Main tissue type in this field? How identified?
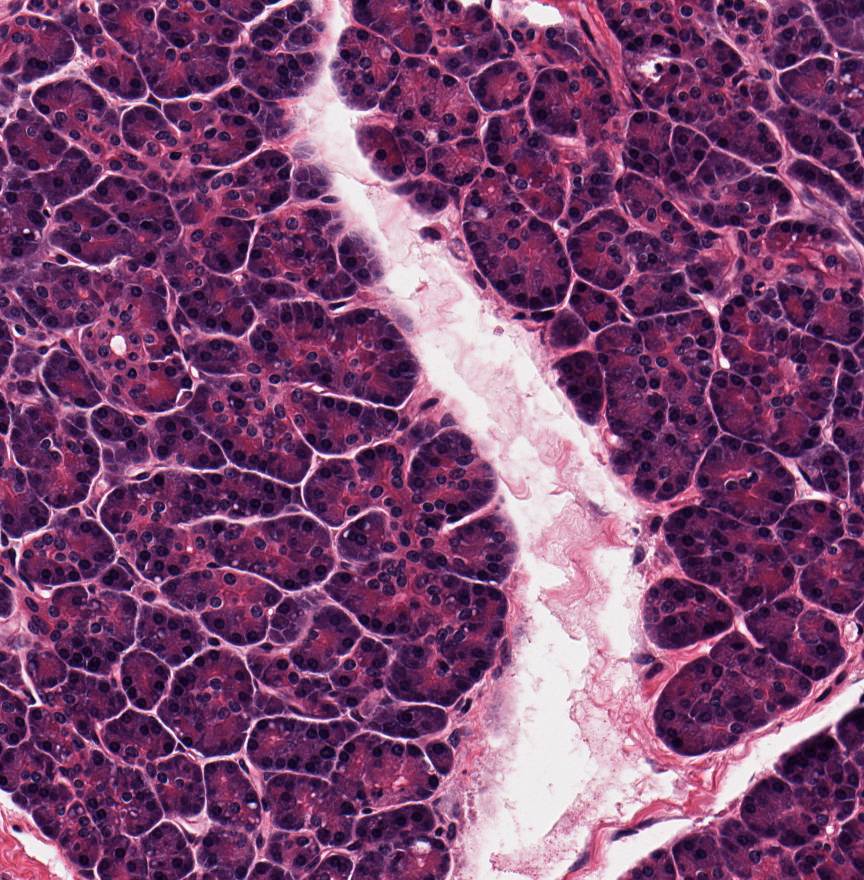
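Here we have exocrine pancreas. Its acini are rounded to polygonal, each outlined by a thin pale rim. Each acinus is deep purple outside and pinker toward its centre, with round dark nuclei at the cell bases.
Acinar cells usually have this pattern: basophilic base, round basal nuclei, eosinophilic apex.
No pale, foamy mucous cells are seen.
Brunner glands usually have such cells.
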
